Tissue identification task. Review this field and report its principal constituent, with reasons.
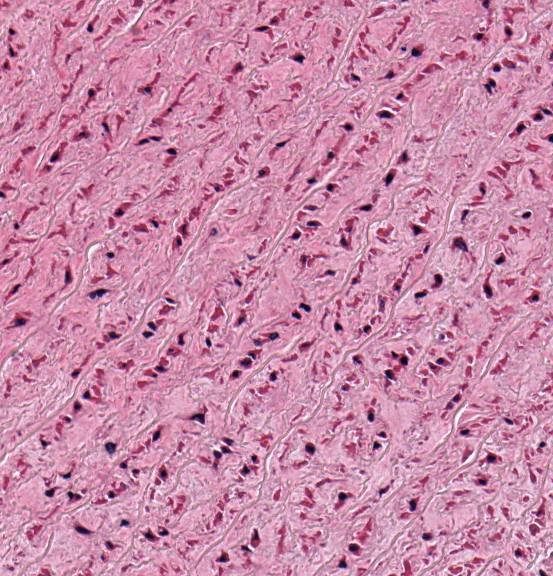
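I'd call this tunica media of an artery. Pink fibrous tissue fills the field evenly, running lower left to upper right, split by narrow wavy white clefts into roughly parallel strands, and most elongated nuclei lie along the fibres.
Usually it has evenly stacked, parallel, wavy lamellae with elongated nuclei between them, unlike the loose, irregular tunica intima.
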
